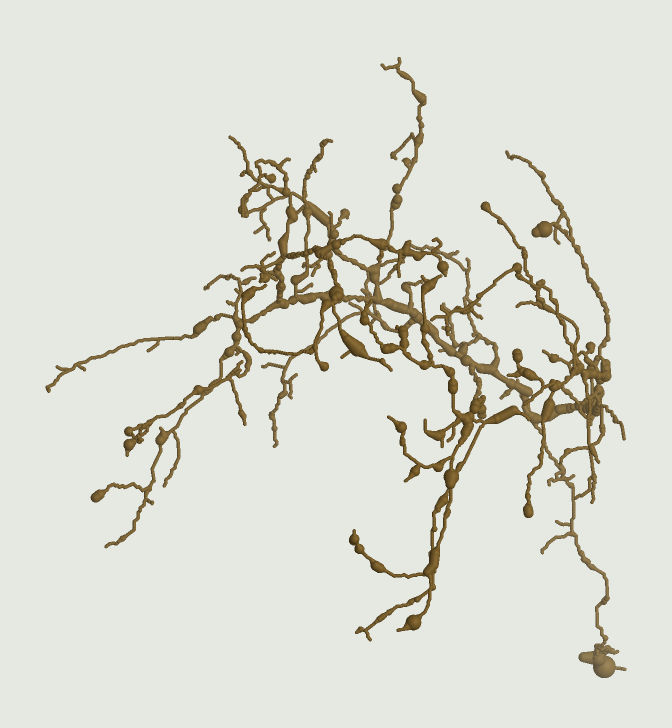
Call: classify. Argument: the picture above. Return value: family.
hemilineage 04B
